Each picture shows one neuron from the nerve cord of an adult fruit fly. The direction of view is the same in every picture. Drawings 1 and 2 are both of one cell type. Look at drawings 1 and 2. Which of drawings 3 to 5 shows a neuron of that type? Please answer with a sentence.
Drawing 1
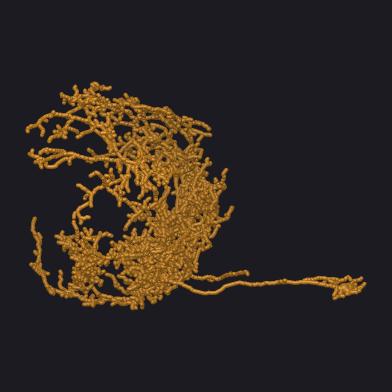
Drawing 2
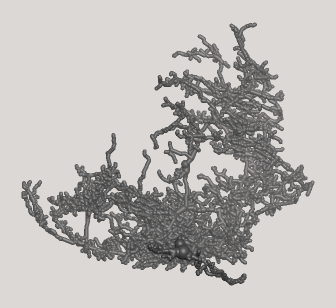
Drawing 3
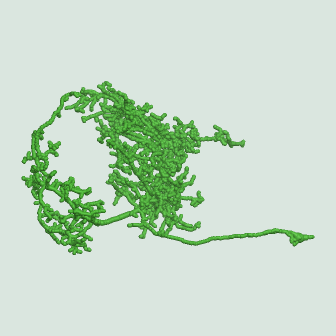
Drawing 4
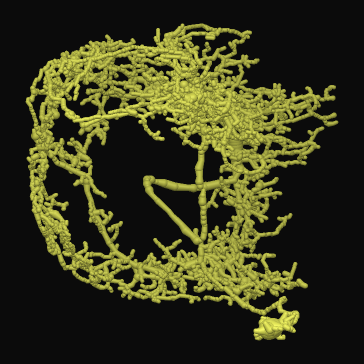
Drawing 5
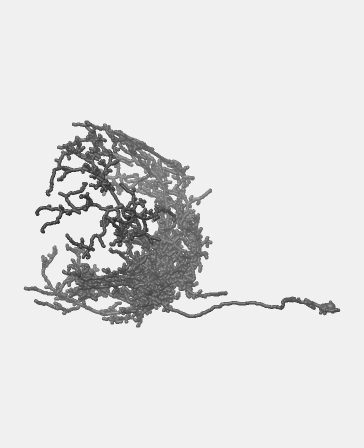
The neuron in drawing 5 is of the same cell type.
